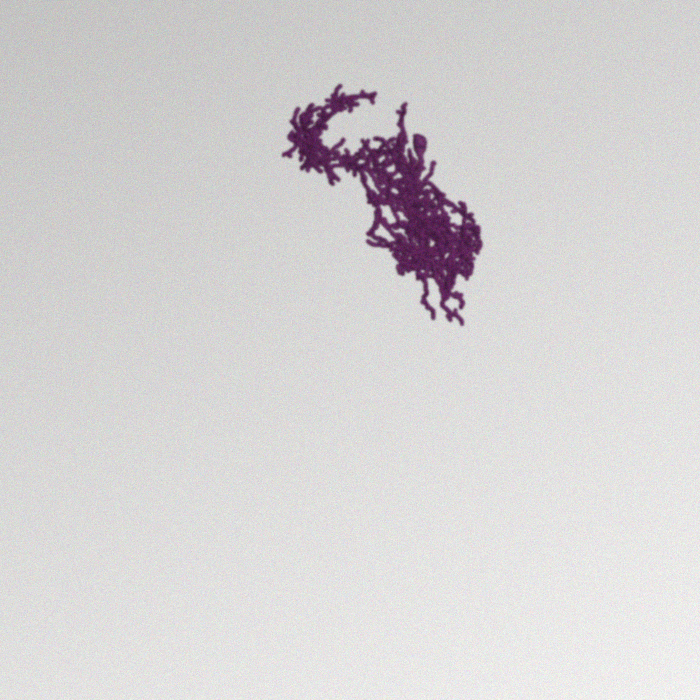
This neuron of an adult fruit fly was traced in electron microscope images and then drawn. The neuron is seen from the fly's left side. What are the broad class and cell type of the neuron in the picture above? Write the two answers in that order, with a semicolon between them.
central-brain intrinsic neuron; PLP130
